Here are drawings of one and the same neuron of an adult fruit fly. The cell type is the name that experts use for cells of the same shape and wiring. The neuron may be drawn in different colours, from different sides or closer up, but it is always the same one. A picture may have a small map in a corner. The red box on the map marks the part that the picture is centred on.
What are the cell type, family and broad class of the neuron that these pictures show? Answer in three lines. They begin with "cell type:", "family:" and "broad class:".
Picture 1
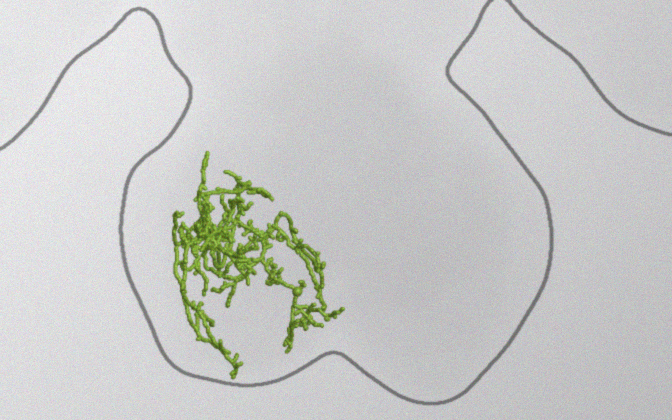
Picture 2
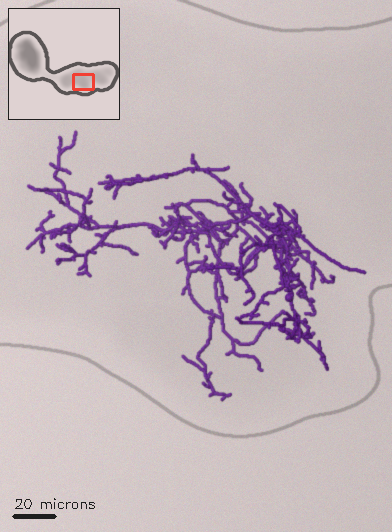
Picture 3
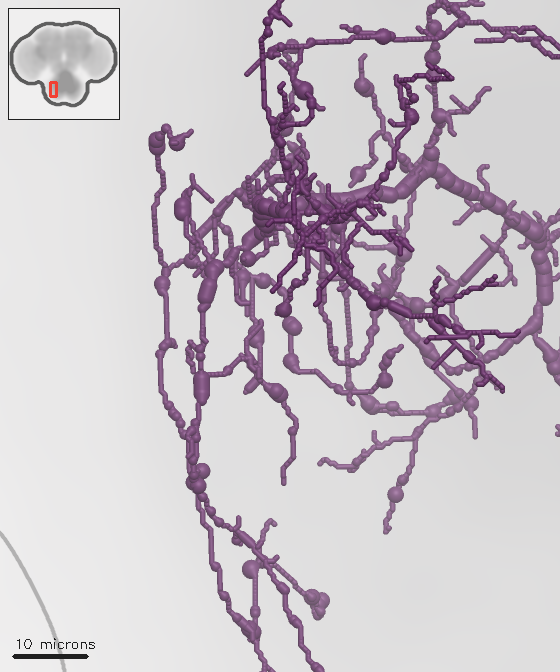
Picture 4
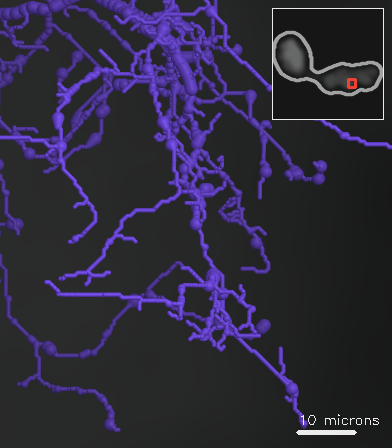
cell type: IN03A044
family: hemilineage 03A
broad class: nerve-cord intrinsic neuron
